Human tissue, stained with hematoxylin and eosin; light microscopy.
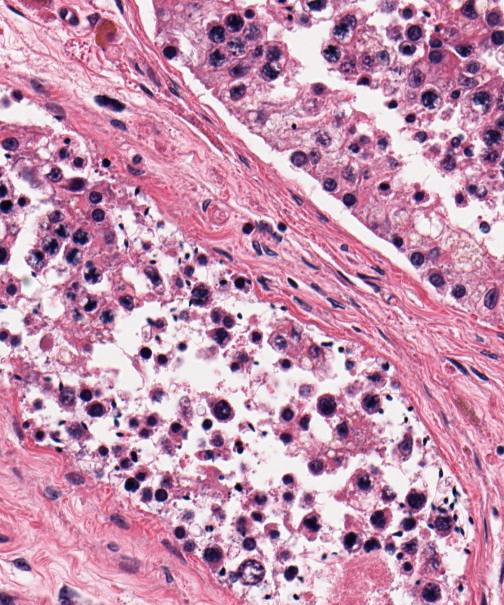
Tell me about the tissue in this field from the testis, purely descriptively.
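A diagonal band of pink fibrous tissue crosses from the upper left to the lower right, dividing two compartments filled with cells. Its wavy collagen fibres carry scattered elongated, spindle-shaped nuclei aligned with the band's length. Among the larger cells lie small, very dark, dense nuclear bodies, most numerous in the lower left compartment. A second strip of pink fibrous tissue cuts across the lower left corner.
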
